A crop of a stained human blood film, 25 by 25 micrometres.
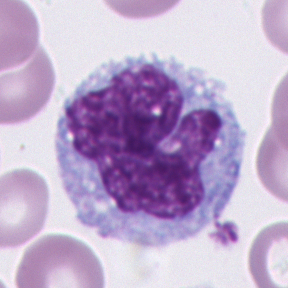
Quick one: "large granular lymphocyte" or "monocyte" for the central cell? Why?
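This is a monocyte, not a large granular lymphocyte. The granules are fine and dust-like, lilac in colour.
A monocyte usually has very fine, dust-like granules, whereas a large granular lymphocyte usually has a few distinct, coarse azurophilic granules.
The nucleus, too, is irregular and folded, with a deep notch on its right side.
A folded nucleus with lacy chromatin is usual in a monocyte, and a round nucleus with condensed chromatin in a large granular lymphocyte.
Otherwise the cytoplasm is pale grey-blue and the edge finely ragged.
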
